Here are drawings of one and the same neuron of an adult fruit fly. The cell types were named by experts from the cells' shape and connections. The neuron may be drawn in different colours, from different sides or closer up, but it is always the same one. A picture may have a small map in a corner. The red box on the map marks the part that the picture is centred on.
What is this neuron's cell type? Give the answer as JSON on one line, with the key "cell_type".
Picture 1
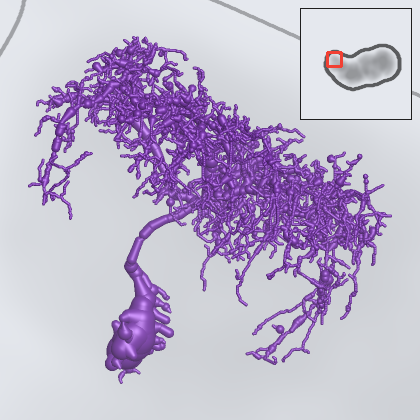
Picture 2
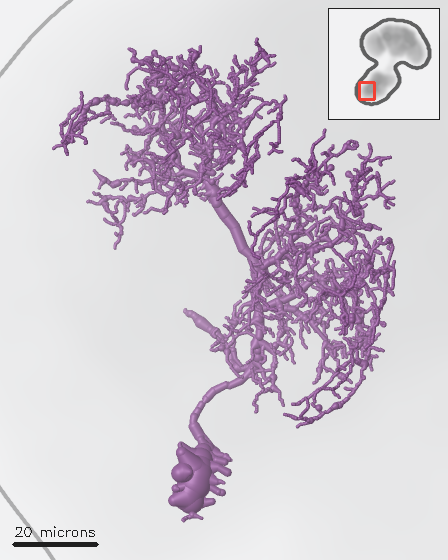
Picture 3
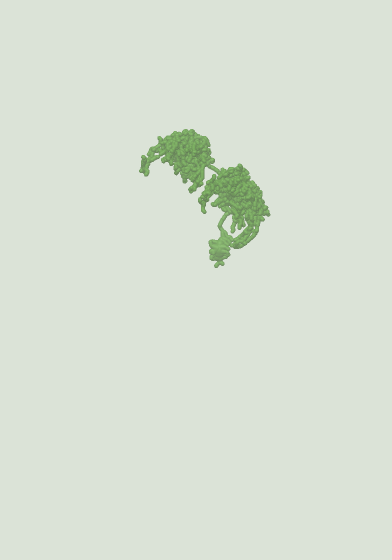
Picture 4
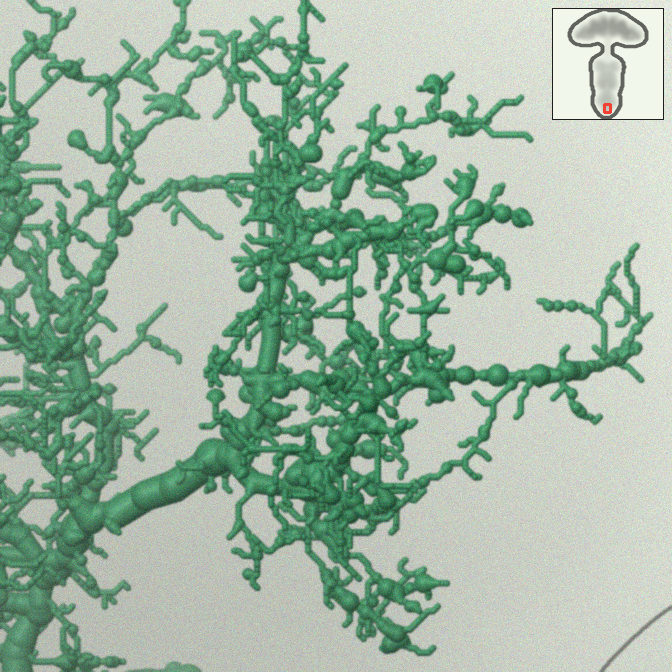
{"cell_type": "MNad62"}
